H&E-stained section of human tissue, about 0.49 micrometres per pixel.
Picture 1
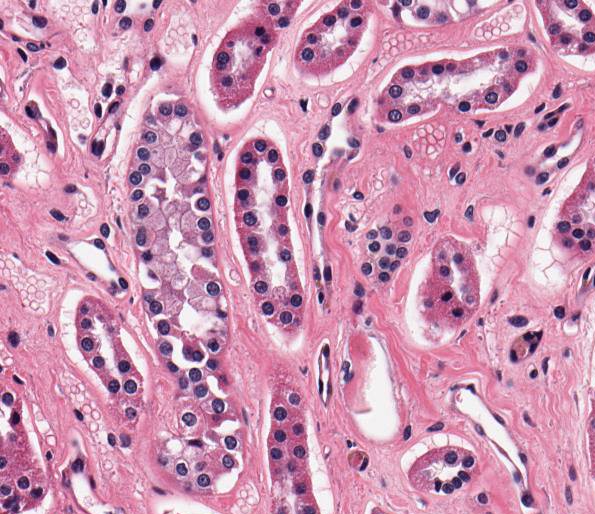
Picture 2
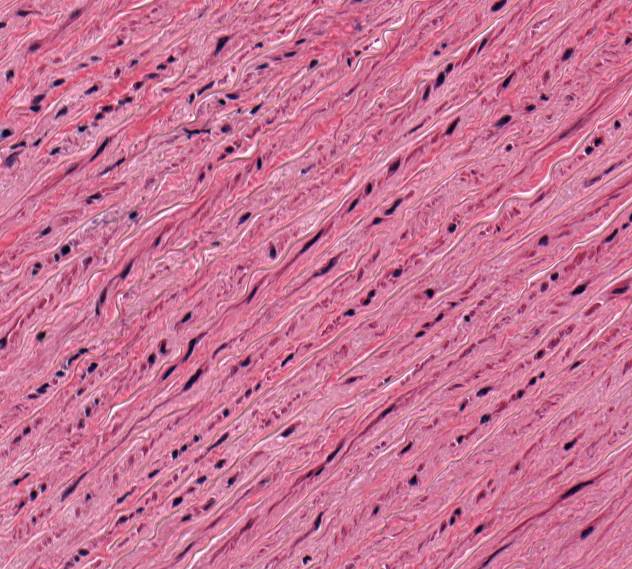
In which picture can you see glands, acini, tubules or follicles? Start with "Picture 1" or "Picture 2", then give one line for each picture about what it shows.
Picture 1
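Picture 1: Many elongated and oval tubules are scattered across the whole field, each separated from the next by stroma.
Picture 2: No epithelium, glands or fat cells are present in the field.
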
